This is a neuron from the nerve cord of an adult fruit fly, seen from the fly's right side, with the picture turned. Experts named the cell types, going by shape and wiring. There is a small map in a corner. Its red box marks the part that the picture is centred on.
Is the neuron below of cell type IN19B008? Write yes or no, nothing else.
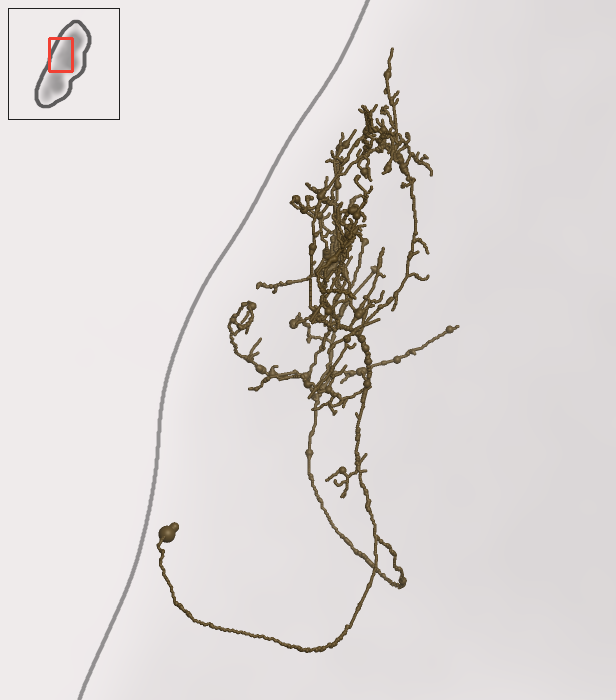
no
